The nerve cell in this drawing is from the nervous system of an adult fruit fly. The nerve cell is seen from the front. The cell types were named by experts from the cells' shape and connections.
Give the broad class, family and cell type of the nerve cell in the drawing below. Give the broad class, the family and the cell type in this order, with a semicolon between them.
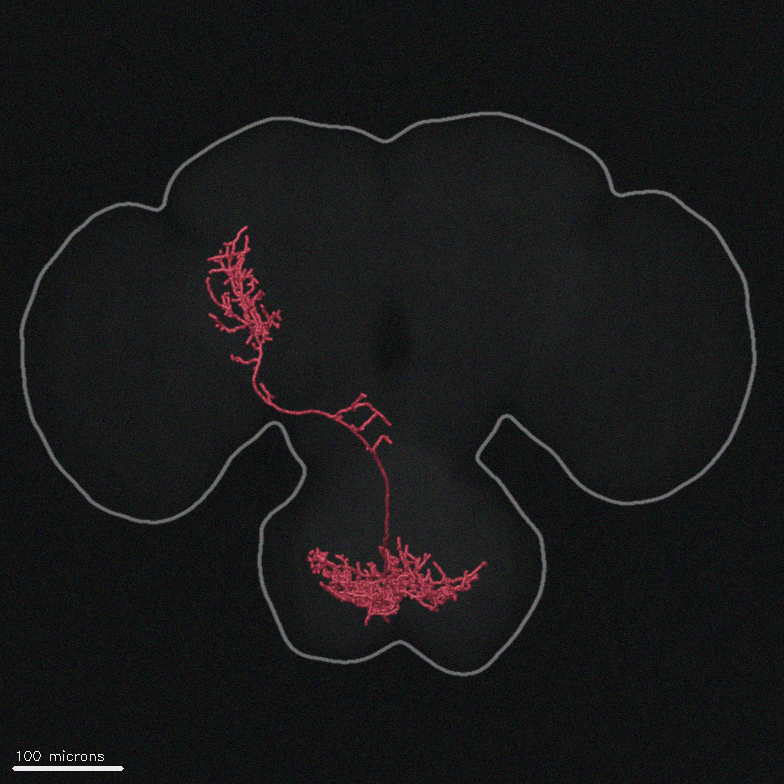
ascending neuron; hemilineage 17B; AN17B012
